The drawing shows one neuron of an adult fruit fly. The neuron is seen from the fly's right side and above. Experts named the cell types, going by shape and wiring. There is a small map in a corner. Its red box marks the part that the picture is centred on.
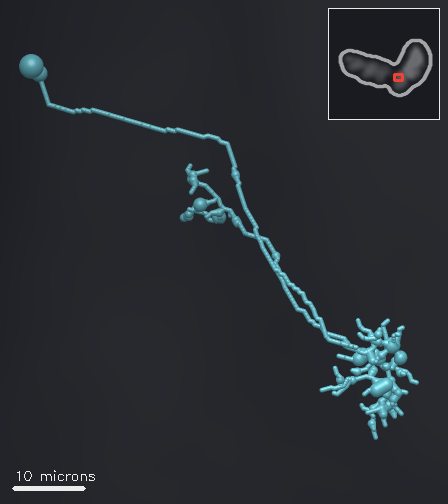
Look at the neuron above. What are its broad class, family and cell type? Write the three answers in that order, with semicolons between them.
optic-lobe intrinsic neuron; T; T4a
